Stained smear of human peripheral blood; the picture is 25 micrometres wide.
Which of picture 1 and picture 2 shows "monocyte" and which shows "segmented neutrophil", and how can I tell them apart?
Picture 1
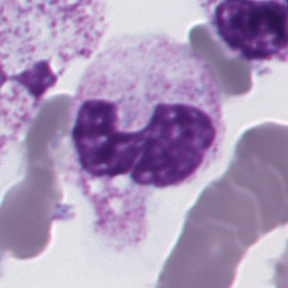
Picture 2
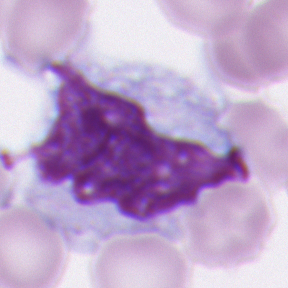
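The segmented neutrophil is in picture 1, the monocyte in picture 2. The nucleus of the segmented neutrophil has two lobes, with a deep notch between them at its upper edge. The monocyte nucleus is irregular and folded, with several notches along its lower edge.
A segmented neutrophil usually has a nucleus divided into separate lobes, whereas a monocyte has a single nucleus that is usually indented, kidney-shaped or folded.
In the segmented neutrophil the chromatin is dark purple and coarsely clumped, and no nucleoli are visible. Its cytoplasm is plentiful and very pale, almost colourless between the fine pinkish-violet granules scattered throughout it.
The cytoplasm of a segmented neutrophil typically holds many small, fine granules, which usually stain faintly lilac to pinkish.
The monocyte cytoplasm is pale greyish-blue, with no distinct coloured granules.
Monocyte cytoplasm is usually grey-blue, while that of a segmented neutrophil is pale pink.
Picture 2 is slightly soft in focus.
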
